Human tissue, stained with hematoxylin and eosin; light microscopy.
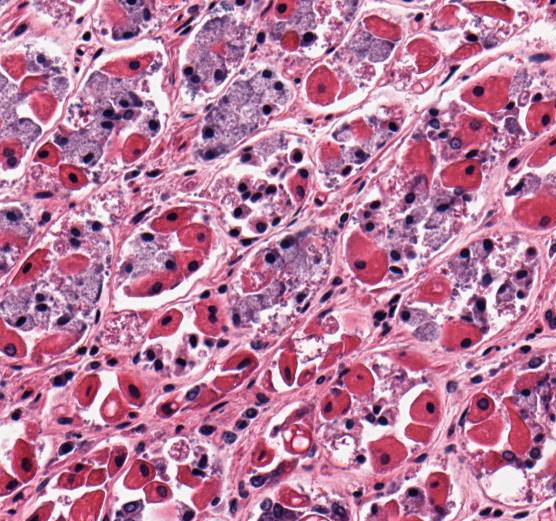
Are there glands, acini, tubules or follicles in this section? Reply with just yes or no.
No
